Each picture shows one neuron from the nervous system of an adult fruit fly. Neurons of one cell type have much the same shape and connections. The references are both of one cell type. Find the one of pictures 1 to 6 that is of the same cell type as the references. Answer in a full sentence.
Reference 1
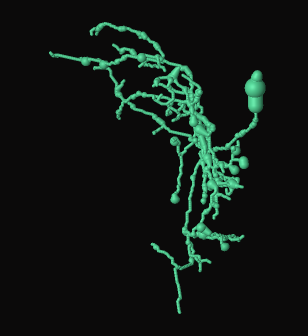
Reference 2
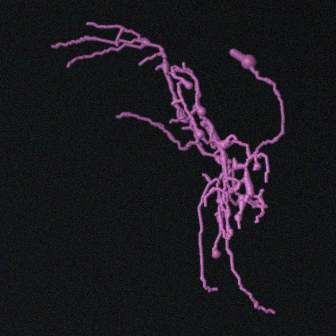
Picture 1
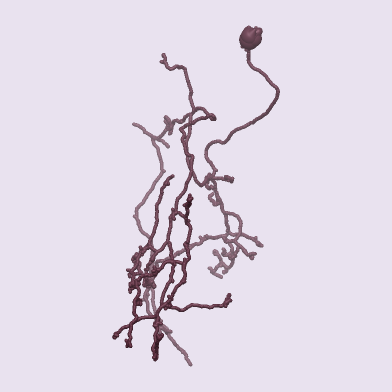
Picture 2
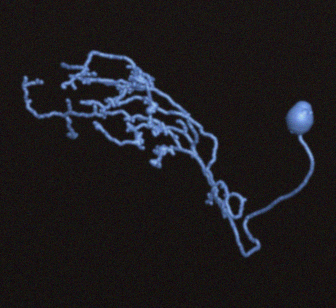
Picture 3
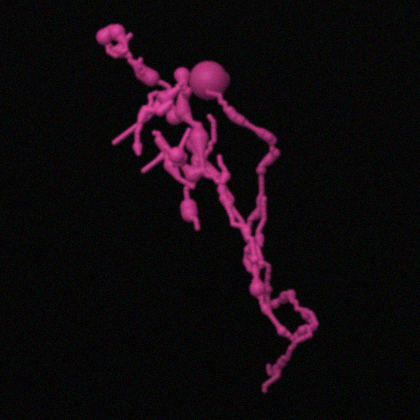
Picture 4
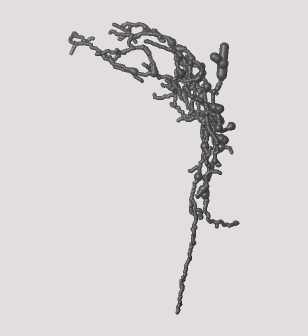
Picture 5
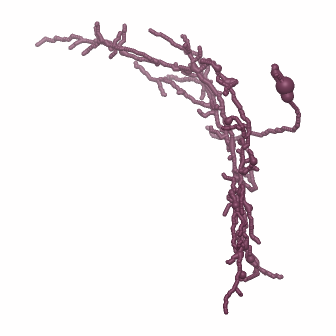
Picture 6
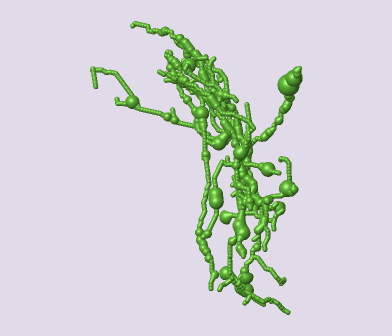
Picture 6 is of the same cell type.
